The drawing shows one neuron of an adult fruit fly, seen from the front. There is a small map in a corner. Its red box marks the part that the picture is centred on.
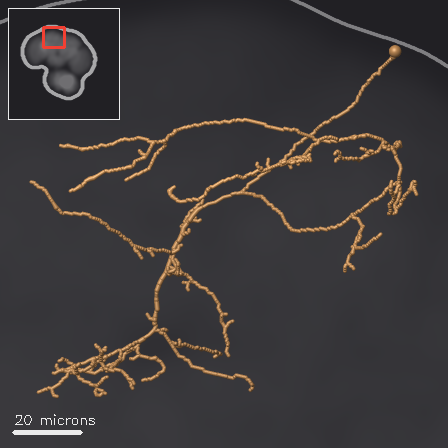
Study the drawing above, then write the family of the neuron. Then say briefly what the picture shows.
The family is hemilineage SMPpd1. It is a central-brain intrinsic neuron. The cell body is at the upper right of the picture. From left to right in the picture it spans about 120 microns. The picture shows dozens of branch ends.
